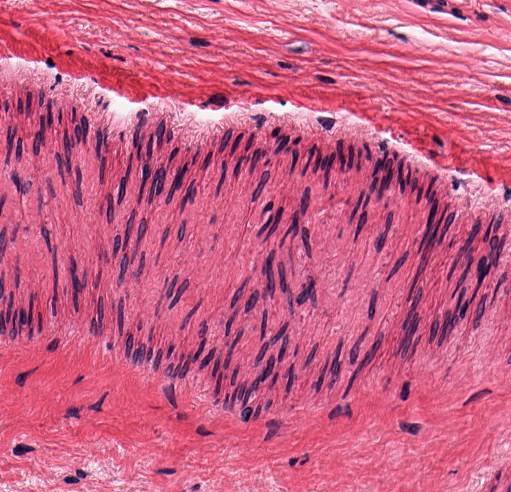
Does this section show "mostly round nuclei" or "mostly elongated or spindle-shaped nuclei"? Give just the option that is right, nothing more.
Mostly elongated or spindle-shaped nuclei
